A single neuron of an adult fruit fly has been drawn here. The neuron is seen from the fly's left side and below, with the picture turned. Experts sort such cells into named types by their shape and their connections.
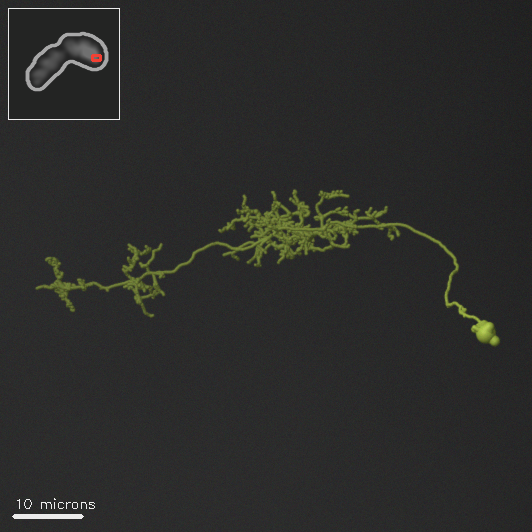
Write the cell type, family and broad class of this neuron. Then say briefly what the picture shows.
The cell type is Mi4. Its family is Mi. Its broad class is optic-lobe intrinsic neuron. From left to right in the picture it spans about 70 microns. Dozens of branch ends can be seen.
